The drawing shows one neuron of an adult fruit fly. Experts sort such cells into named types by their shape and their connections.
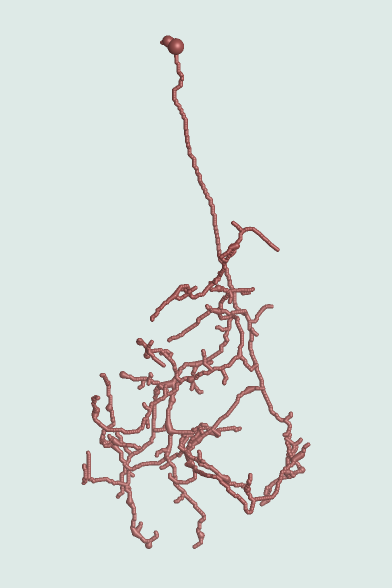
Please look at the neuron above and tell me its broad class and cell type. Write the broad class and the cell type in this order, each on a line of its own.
central-brain intrinsic neuron
CB1227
